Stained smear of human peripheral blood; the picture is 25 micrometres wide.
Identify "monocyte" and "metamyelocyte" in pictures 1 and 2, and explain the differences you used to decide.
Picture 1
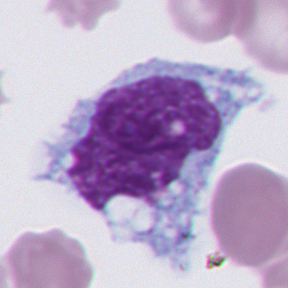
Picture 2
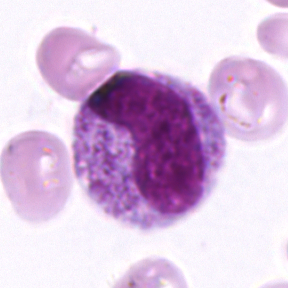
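Picture 1: monocyte. Picture 2: metamyelocyte. Outline: monocyte irregular and angular, margin frayed into fine wispy projections; metamyelocyte round and smooth. Nucleus: monocyte irregular and folded, notch on left side, single small pale round spot in right half, about 14 by 11 micrometres; metamyelocyte about half the cell, broad band of cytoplasm on left, no nucleoli visible. Cytoplasm: monocyte pale greyish-blue, no distinct coloured granules; metamyelocyte lilac-pink rather than blue, packed with many fine purple granules, no vacuoles.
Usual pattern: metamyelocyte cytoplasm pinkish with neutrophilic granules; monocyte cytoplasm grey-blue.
Size: metamyelocyte about 14 micrometres across.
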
